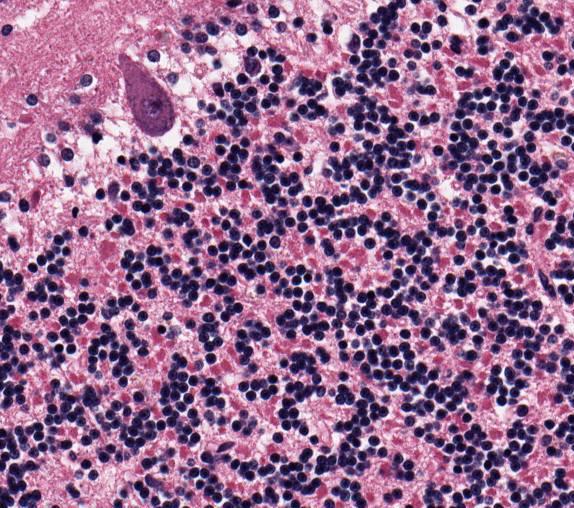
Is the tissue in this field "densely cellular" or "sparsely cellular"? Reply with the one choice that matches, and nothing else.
Densely cellular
